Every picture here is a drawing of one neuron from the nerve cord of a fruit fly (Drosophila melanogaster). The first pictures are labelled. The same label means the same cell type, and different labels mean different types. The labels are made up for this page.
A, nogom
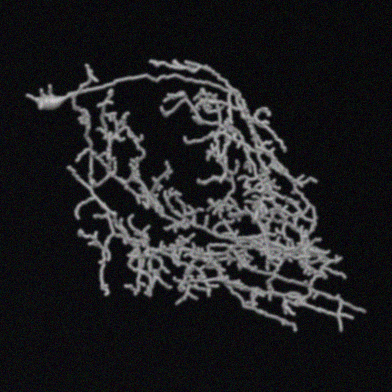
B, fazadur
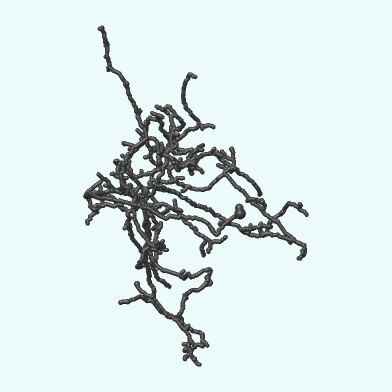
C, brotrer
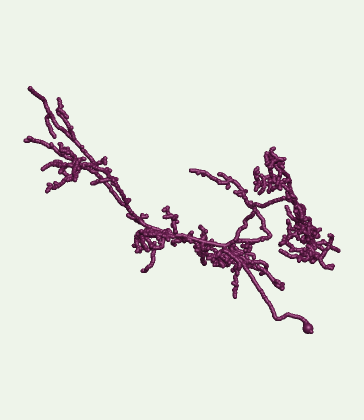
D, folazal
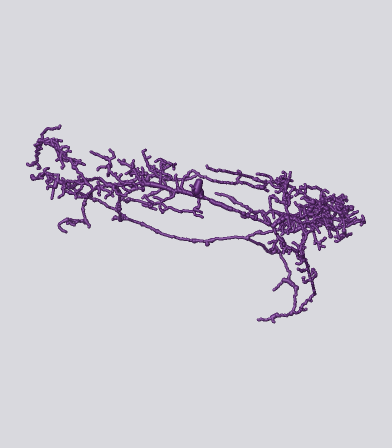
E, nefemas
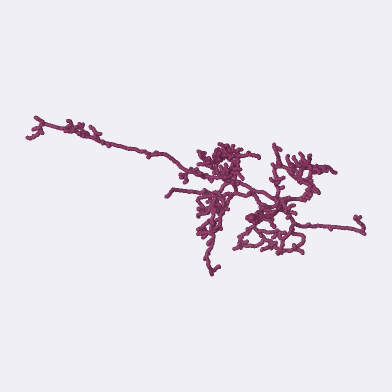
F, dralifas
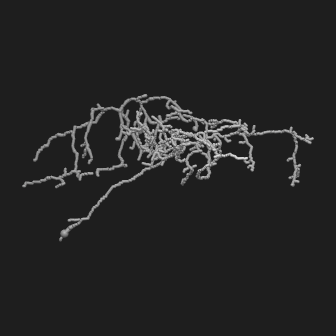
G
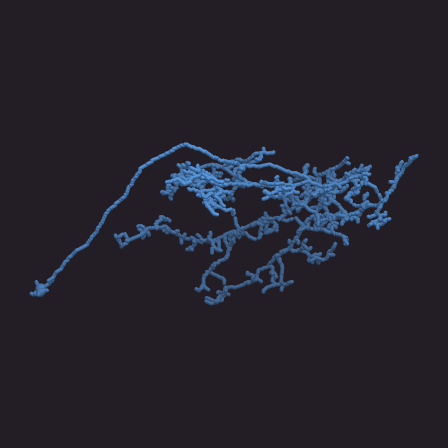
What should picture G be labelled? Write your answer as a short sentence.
It belongs to nogom.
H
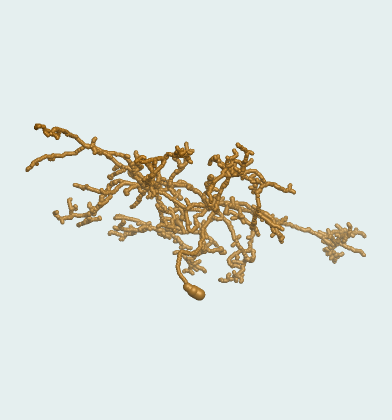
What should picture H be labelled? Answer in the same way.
It belongs to nefemas.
